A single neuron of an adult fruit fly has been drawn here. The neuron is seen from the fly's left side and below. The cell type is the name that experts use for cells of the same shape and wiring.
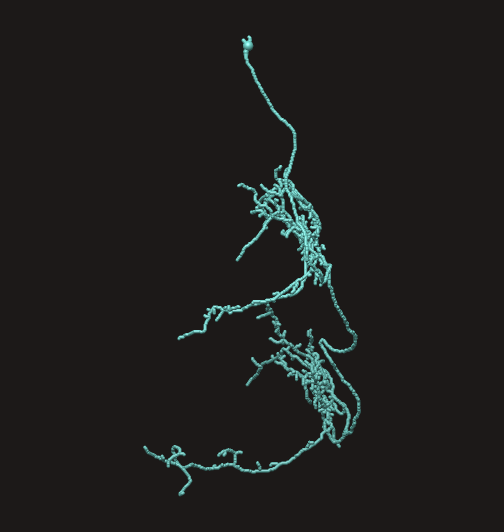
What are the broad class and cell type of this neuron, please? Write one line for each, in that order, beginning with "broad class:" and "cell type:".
broad class: central-brain intrinsic neuron
cell type: PS358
